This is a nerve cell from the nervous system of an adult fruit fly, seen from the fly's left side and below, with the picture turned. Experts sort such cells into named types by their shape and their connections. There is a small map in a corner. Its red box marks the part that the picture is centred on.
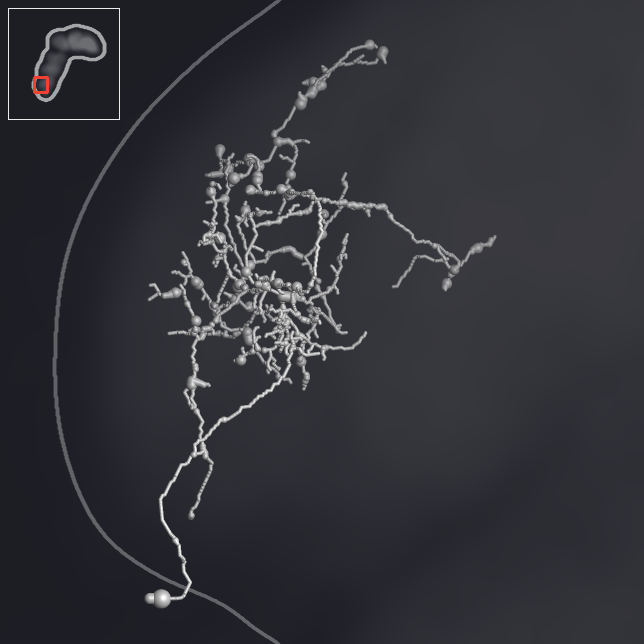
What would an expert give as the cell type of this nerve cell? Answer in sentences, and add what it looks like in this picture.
The cell type is IN01B033. Its broad class is nerve-cord intrinsic neuron. Its cell body lies at the lower left of the picture. Dozens of branch ends can be seen.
